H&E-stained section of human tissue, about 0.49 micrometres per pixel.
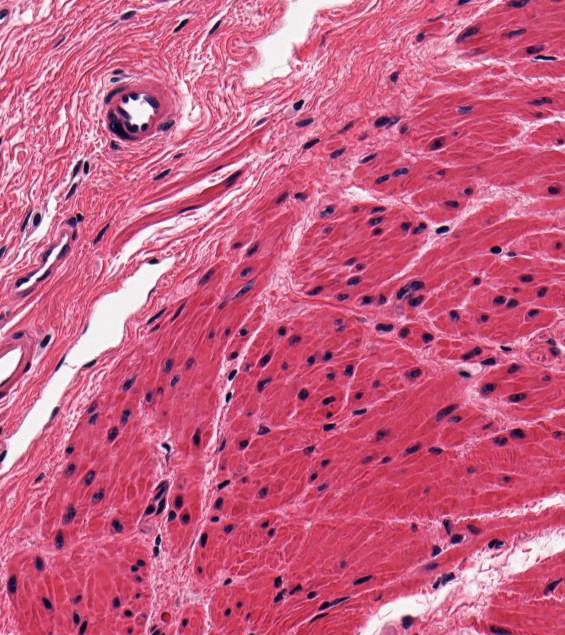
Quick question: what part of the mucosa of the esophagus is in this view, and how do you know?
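The tissue filling the centre and lower right is smooth muscle, while dense fibrous connective tissue occupies the upper left. Its cells have oval nuclei lying centrally, and their cytoplasm stains deep pink with eosin.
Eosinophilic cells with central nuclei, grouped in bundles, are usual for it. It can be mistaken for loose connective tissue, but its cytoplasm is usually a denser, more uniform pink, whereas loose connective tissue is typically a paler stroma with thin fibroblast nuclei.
Thin pale strands of connective tissue divide the muscle into irregular bundles.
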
